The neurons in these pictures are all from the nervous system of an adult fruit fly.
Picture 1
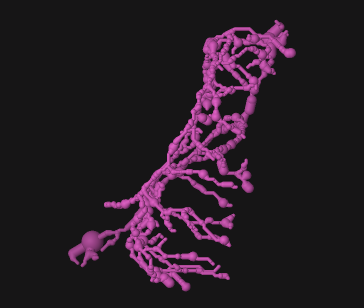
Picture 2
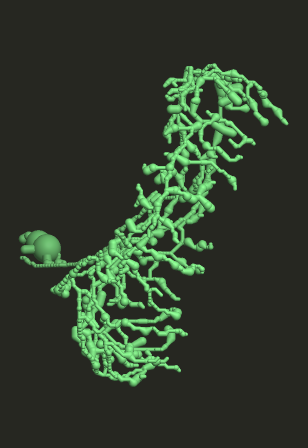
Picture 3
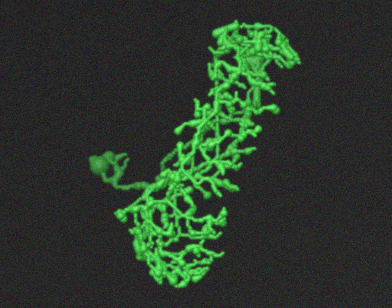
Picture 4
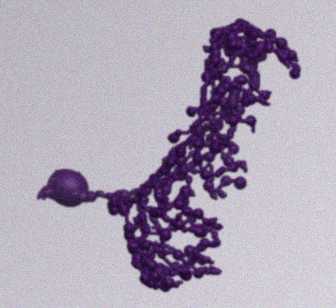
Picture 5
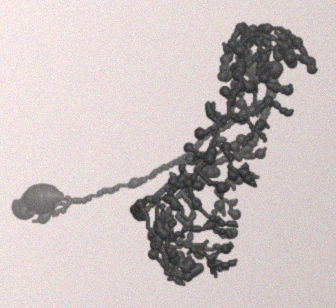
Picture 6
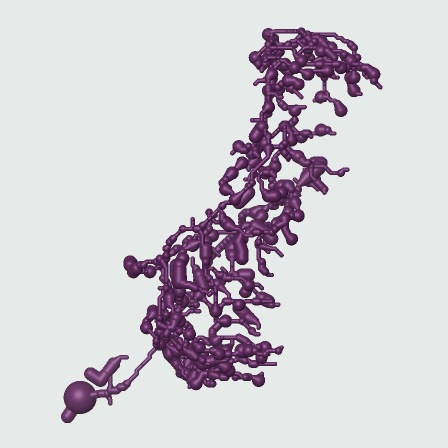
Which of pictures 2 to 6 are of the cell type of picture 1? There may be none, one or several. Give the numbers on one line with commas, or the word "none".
2, 3, 4, 5, 6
